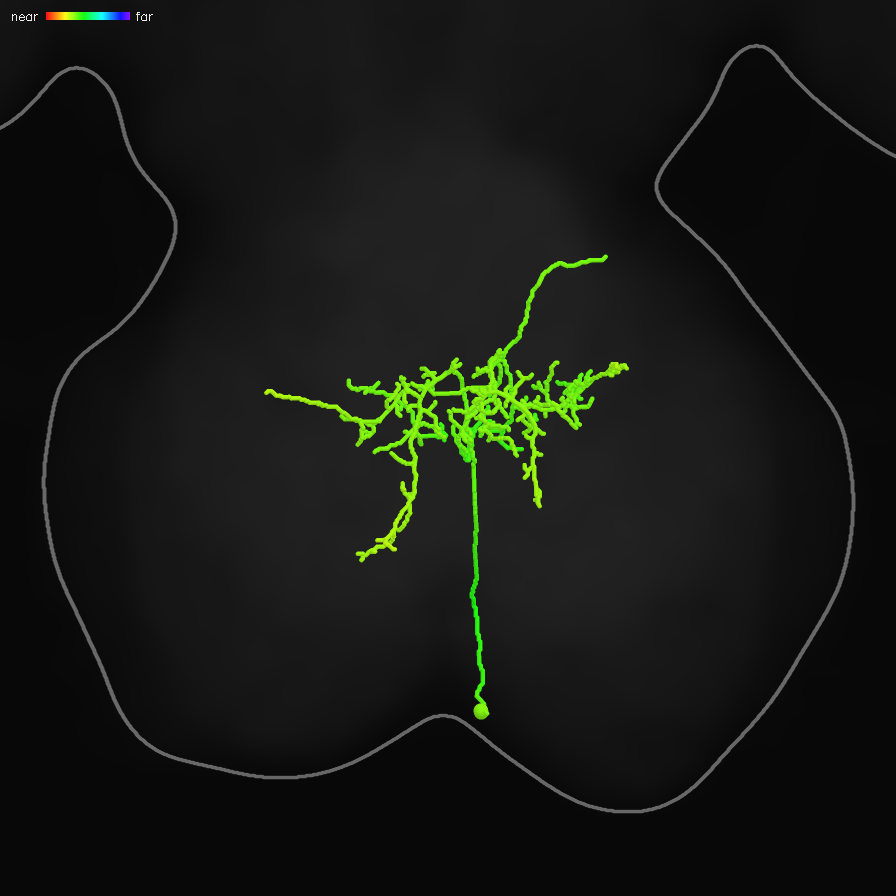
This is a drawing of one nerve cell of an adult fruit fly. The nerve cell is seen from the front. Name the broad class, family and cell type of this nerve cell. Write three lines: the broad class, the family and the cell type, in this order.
nerve-cord intrinsic neuron
hemilineage 00A
IN00A054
